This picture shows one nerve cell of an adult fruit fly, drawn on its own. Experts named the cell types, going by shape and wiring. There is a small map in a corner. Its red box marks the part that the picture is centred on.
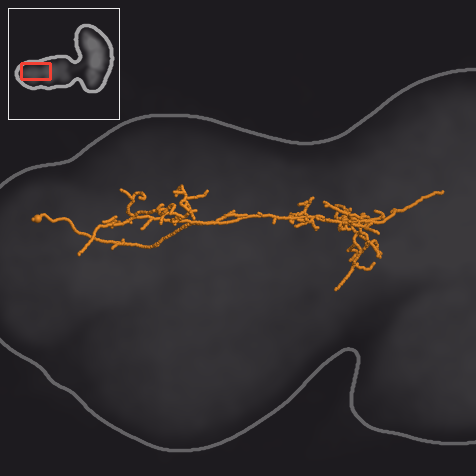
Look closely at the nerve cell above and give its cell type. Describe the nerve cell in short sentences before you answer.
It lies in the nerve cord. The cell body is on the left of the picture. This is a nerve-cord intrinsic neuron. The cell type is IN21A054.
